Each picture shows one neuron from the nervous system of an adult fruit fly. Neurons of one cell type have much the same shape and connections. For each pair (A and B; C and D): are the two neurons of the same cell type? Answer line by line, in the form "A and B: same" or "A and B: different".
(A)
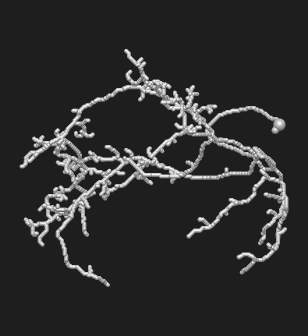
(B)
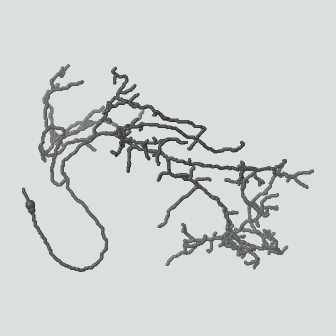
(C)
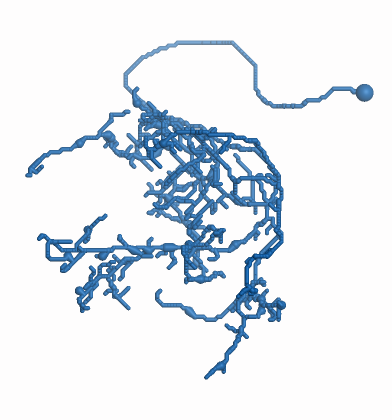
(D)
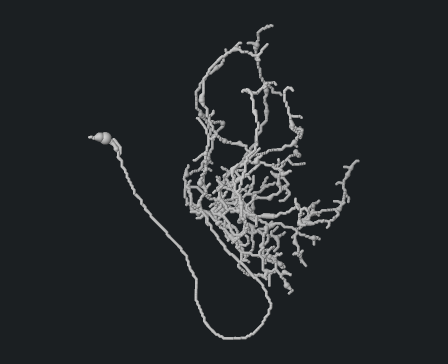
A and B: same
C and D: different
